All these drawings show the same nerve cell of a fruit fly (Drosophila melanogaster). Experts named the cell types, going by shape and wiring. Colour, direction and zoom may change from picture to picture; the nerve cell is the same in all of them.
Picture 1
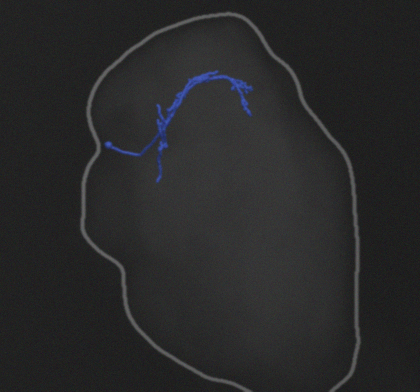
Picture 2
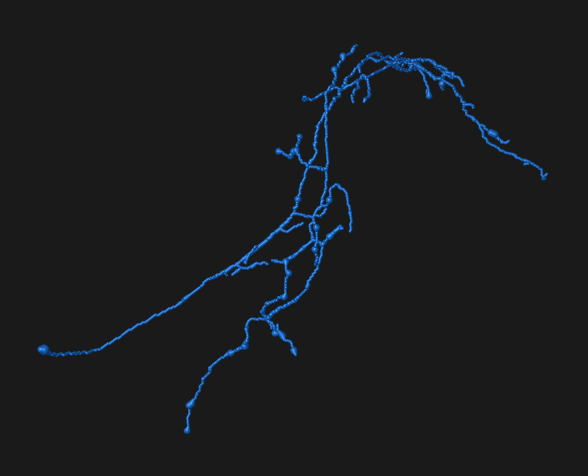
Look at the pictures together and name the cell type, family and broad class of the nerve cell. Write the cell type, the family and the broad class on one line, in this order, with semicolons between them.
CB4155; hemilineage EBa1; central-brain intrinsic neuron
